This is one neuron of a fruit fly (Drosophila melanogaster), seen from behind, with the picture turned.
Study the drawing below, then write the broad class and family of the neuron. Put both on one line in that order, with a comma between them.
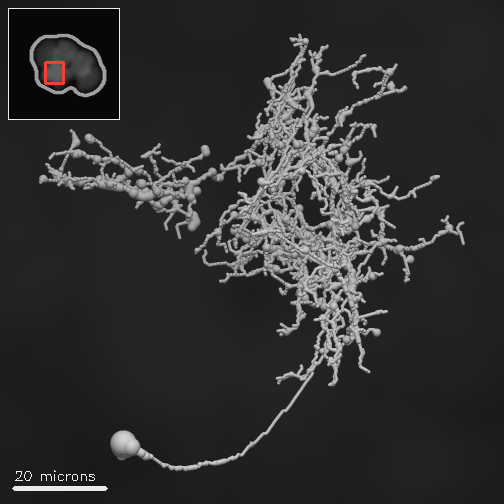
nerve-cord intrinsic neuron, hemilineage 07B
